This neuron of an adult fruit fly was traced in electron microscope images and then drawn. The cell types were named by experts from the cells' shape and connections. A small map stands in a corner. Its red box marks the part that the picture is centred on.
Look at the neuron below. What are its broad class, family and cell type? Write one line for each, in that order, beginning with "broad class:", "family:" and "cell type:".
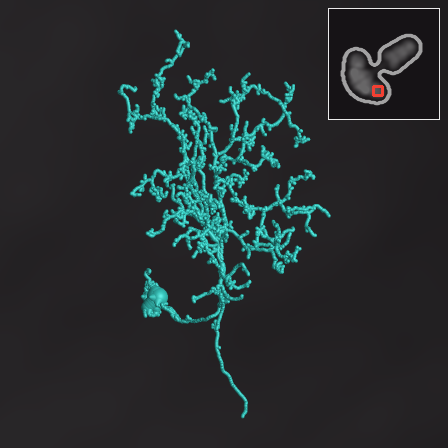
broad class: optic-lobe intrinsic neuron
family: Lawf
cell type: Lawf1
